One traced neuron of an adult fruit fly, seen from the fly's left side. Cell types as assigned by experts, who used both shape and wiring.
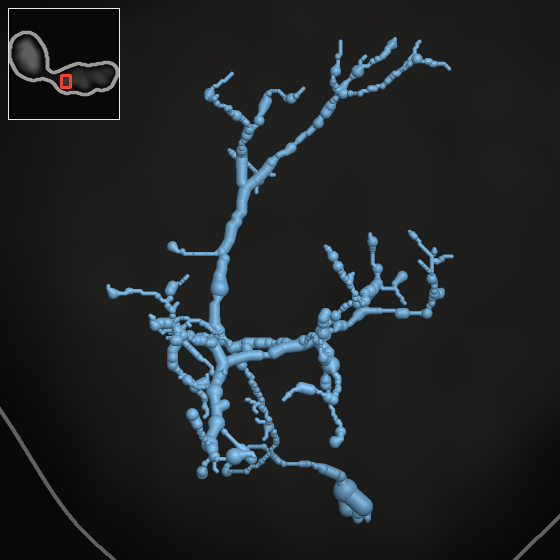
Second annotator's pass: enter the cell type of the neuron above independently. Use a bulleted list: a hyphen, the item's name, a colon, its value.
- cell type: IN13B040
